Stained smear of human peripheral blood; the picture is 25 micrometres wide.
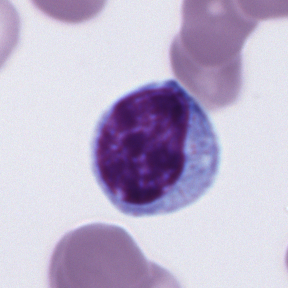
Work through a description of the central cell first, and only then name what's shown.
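Look at the cytoplasm first: it is pale blue and sits as a crescent, mostly to the right of the nucleus. A scattering of fine reddish-purple granules lies within it, and no vacuoles are seen. In the nucleus, no distinct nucleoli are visible. This is a typical lymphocyte.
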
